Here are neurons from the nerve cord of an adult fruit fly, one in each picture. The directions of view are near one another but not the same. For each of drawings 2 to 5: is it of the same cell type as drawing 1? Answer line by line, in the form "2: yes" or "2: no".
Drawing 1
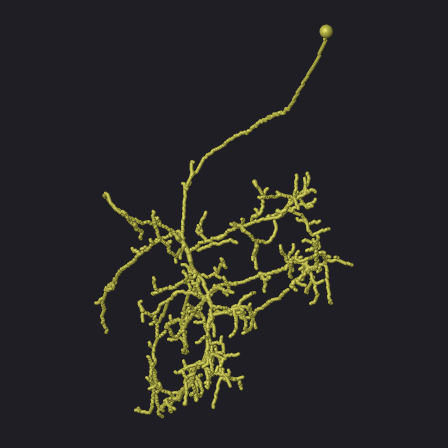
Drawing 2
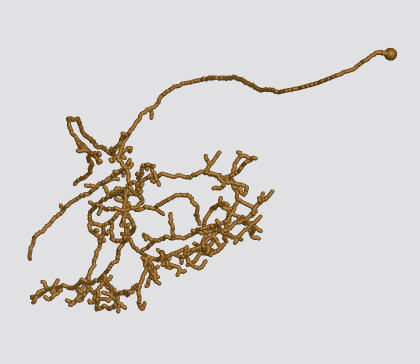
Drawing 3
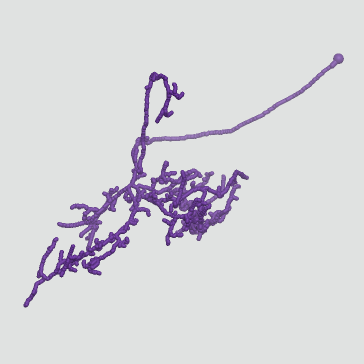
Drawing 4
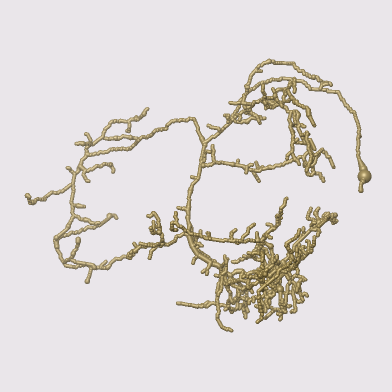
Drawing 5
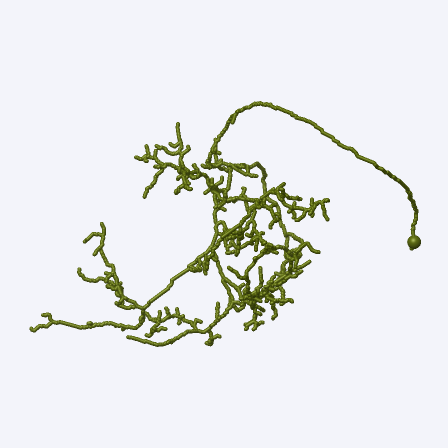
2: yes
3: yes
4: no
5: yes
